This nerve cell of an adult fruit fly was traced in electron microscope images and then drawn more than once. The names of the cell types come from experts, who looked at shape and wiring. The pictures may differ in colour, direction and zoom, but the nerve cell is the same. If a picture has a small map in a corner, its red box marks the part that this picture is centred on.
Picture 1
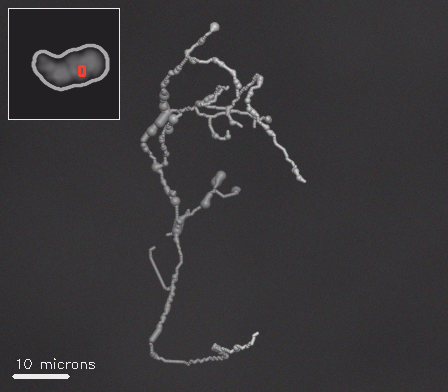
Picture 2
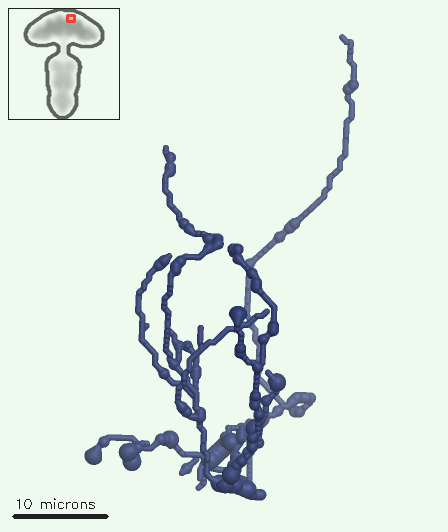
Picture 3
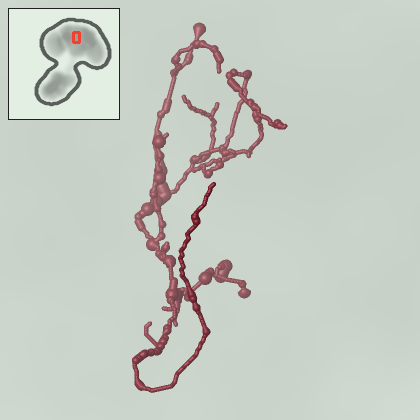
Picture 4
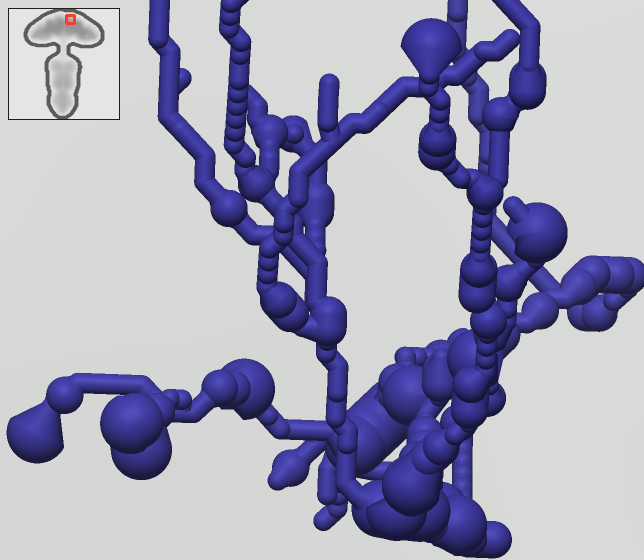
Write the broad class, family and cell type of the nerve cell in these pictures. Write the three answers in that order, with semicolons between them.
sensory neuron entering the brain; class hygrosensory; HRN_VP1d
